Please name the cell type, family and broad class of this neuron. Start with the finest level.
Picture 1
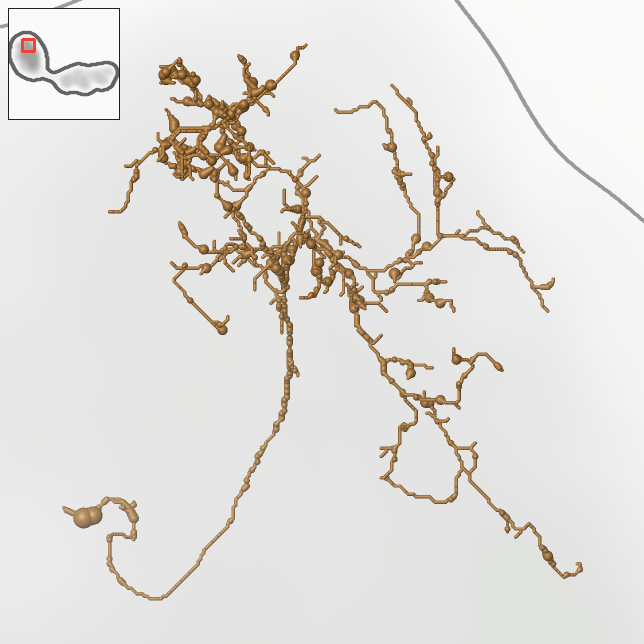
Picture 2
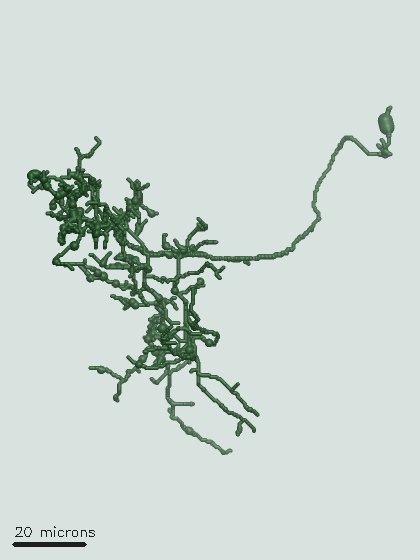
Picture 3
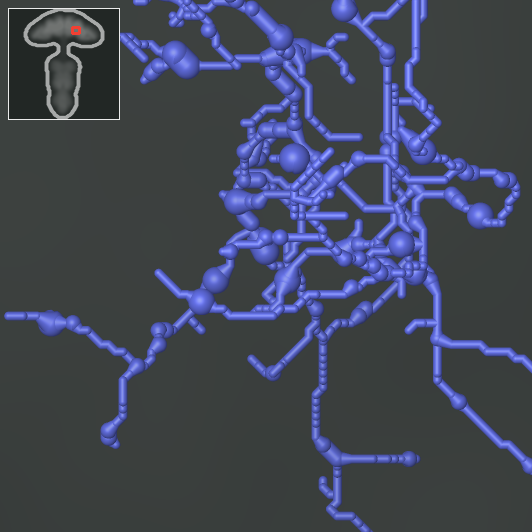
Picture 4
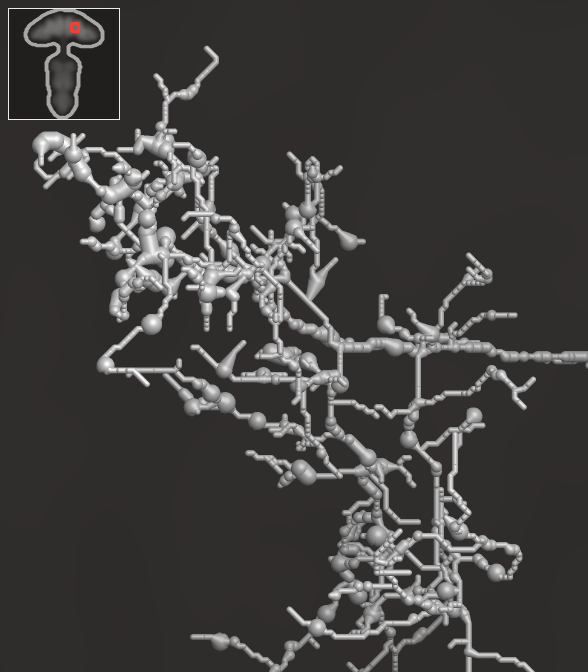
CB1309; hemilineage SLPal3_and_SLPal4_dorsal; central-brain intrinsic neuron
